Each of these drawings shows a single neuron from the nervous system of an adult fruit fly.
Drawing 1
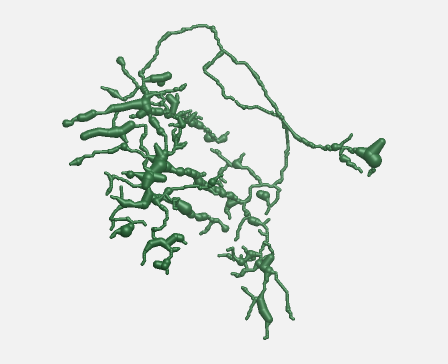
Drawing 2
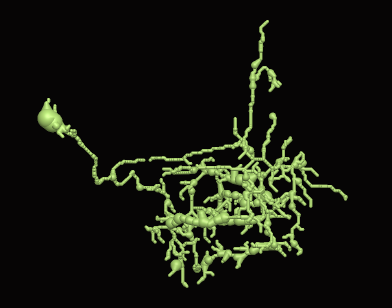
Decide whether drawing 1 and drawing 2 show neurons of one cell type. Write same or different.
same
